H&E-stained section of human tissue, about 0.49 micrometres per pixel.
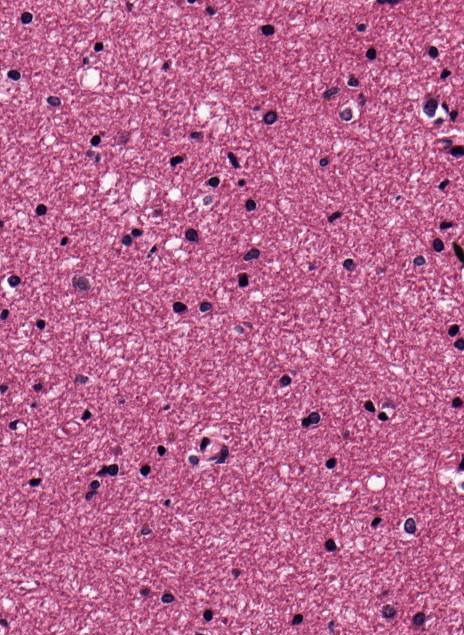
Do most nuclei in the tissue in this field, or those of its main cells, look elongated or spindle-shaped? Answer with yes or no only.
No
